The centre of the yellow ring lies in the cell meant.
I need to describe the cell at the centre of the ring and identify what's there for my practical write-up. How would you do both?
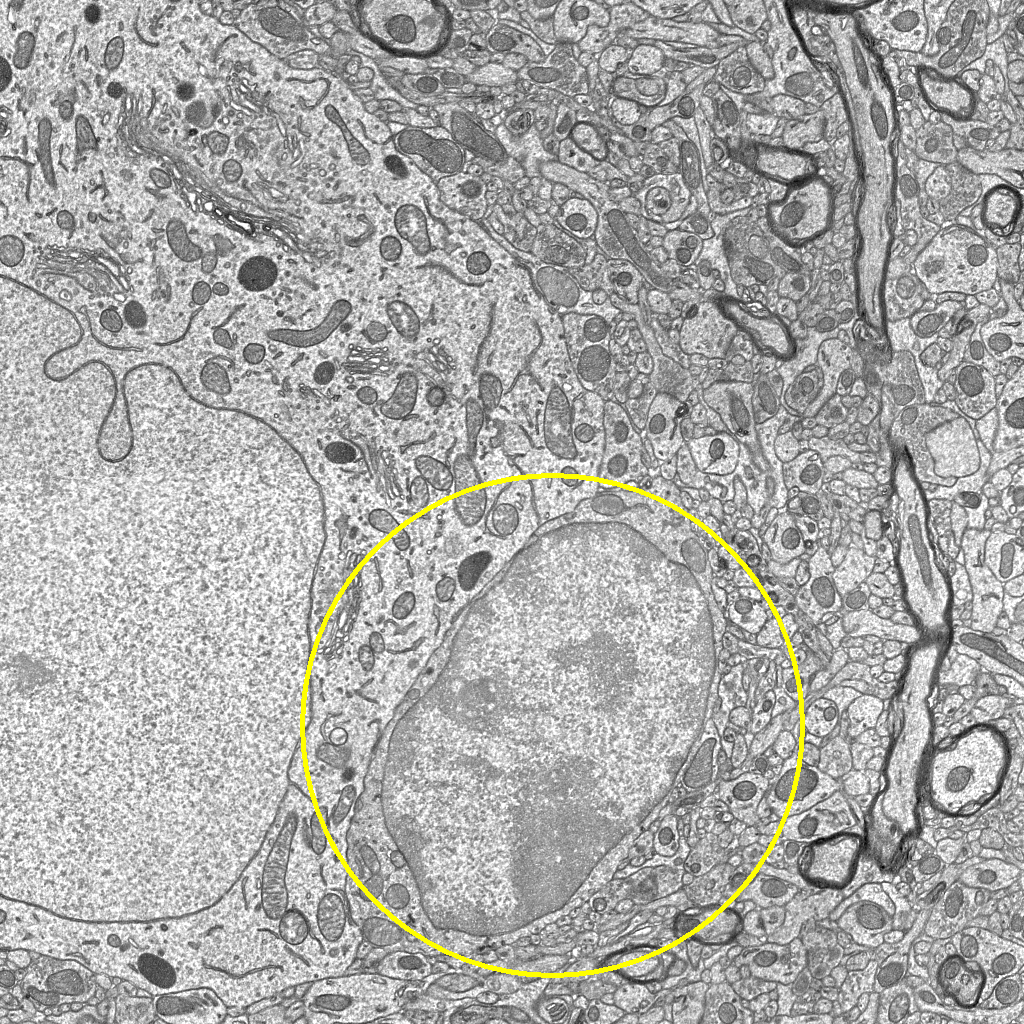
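An elongated oval nucleus, long axis from upper right to lower left, lies wholly inside the ring. Beside its upper-left edge sits a dark, dense oval body. Just to the left is a larger cell body with a paler nucleus. The cell at the centre of the ring is an oligodendrocyte.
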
